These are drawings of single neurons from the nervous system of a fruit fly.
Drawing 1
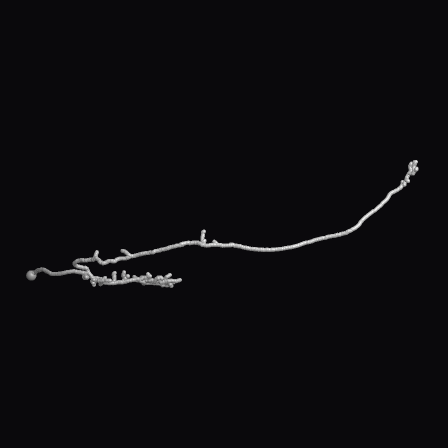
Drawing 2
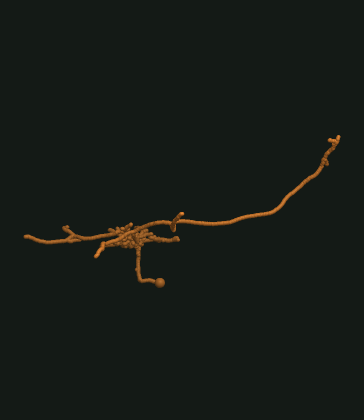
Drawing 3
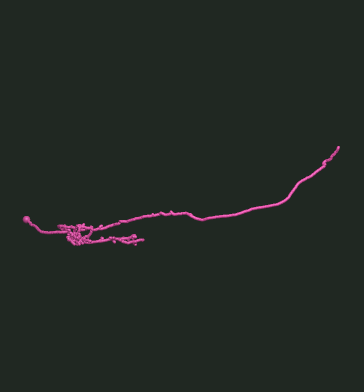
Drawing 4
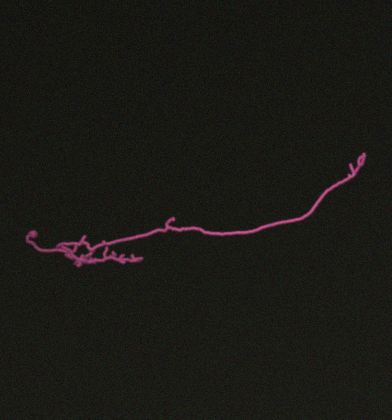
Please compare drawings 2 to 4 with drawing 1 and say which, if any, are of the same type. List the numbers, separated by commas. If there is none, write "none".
3, 4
